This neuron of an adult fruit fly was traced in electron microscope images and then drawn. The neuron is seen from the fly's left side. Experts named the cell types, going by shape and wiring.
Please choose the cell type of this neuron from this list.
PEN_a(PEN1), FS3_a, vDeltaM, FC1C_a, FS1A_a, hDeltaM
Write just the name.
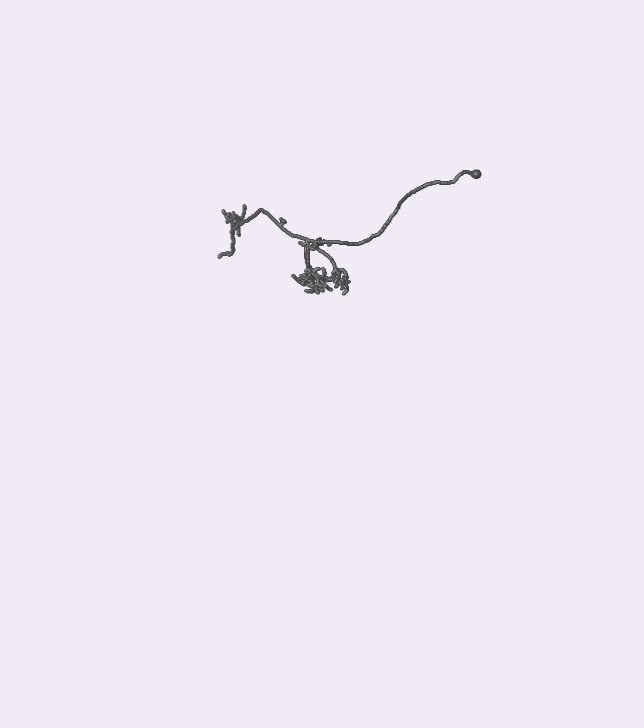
FC1C_a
